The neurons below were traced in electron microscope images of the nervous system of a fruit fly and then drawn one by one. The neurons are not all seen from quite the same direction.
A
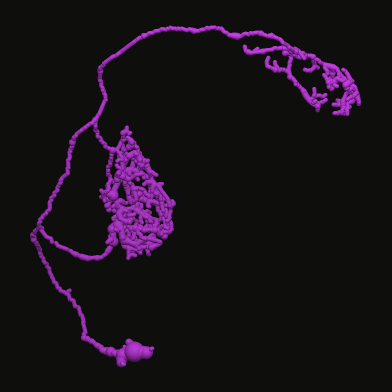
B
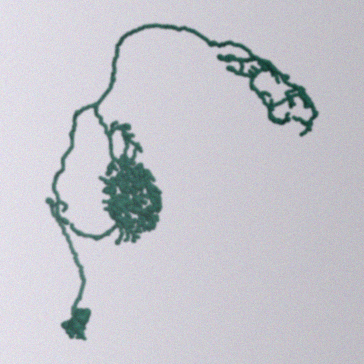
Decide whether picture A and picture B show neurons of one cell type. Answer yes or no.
yes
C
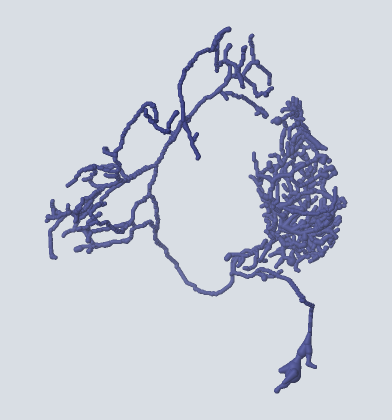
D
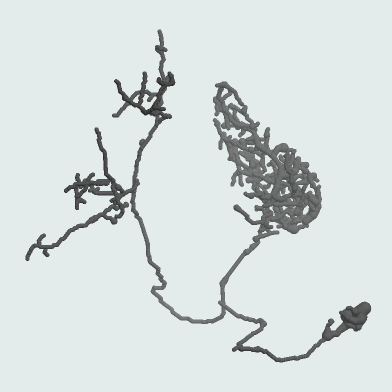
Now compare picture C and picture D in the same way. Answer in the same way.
yes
